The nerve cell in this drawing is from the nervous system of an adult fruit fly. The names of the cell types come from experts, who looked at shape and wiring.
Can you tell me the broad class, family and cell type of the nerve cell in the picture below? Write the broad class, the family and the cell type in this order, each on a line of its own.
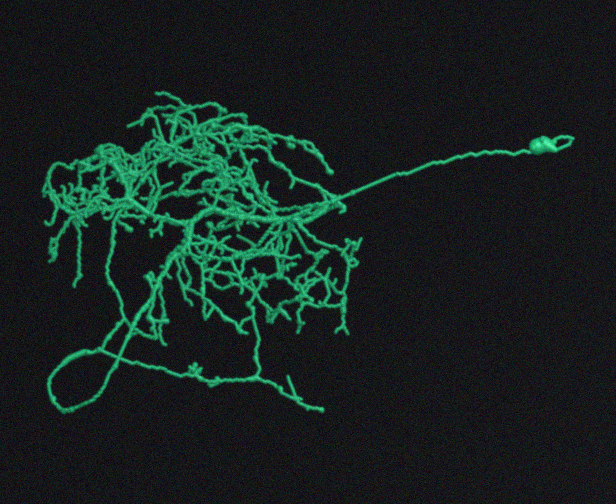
nerve-cord intrinsic neuron
hemilineage 01A
IN01A032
